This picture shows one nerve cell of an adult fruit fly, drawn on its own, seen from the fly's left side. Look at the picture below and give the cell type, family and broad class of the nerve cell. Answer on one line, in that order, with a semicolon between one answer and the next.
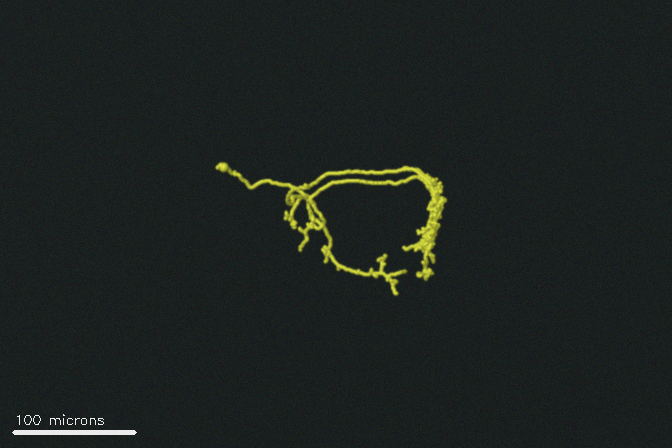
PS081; hemilineage AOTUv3_ventral; central-brain intrinsic neuron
